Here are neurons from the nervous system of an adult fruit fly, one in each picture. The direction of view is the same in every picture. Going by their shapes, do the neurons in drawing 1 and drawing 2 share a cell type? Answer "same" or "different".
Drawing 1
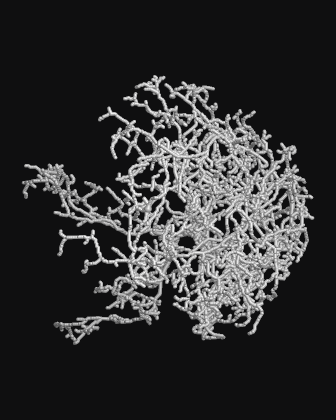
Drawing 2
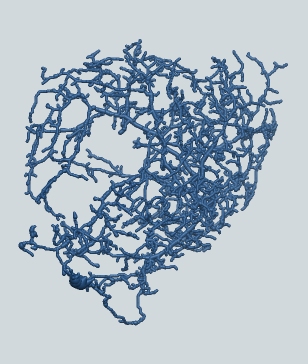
same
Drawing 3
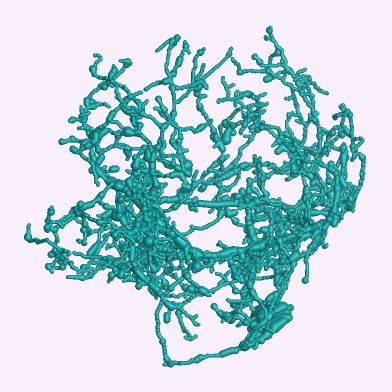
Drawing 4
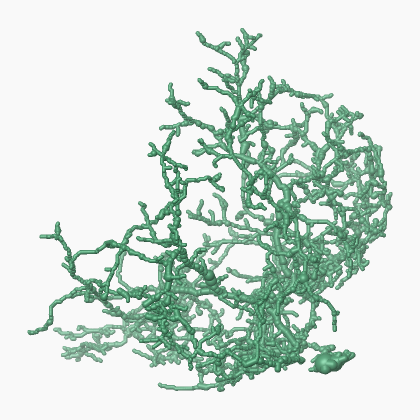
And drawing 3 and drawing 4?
different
